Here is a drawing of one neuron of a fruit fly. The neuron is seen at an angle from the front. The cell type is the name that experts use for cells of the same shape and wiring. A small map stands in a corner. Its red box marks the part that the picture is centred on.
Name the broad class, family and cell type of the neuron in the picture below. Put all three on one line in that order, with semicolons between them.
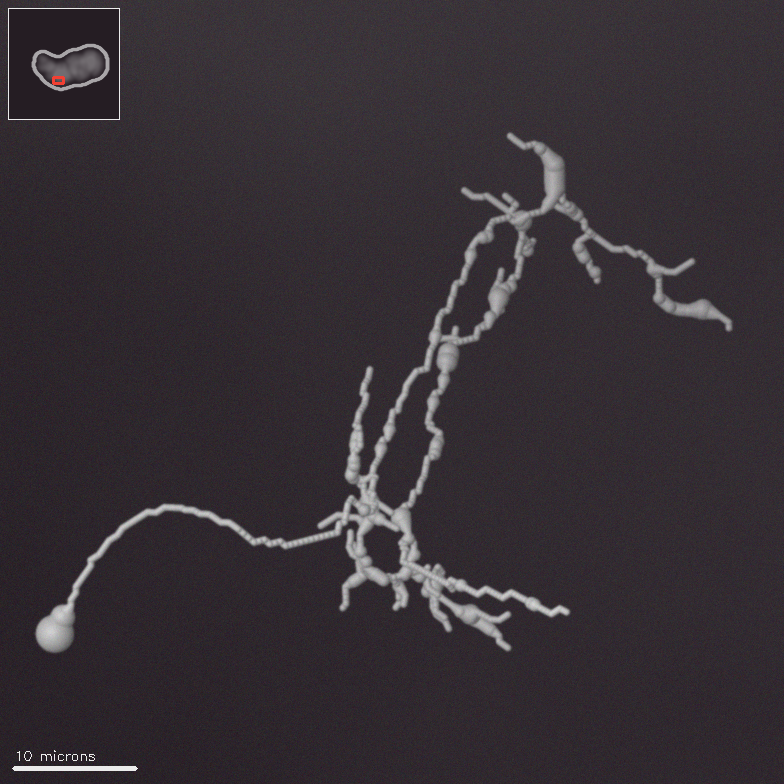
optic-lobe intrinsic neuron; Mi; Mi15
